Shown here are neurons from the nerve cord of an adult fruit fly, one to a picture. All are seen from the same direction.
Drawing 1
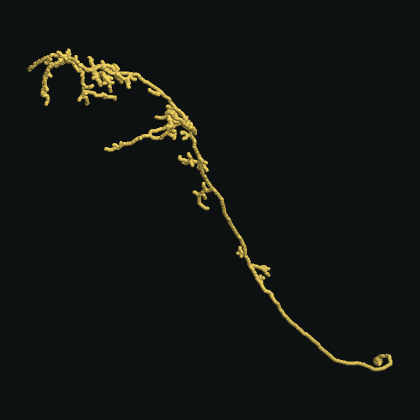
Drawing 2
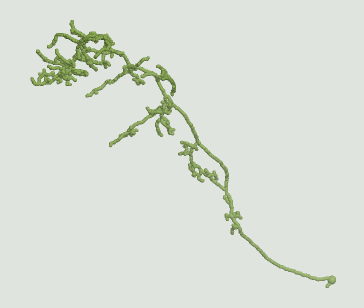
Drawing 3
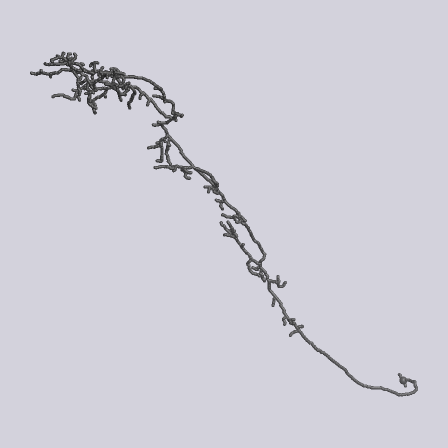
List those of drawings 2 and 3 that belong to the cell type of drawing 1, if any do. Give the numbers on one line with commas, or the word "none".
none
